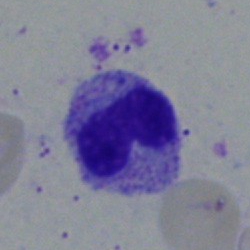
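Band neutrophil: the nucleus is kidney-shaped, I notice, with a notch cutting into its lower edge. Its chromatin stains dark purple and looks dense and condensed. Around it runs a moderate rim of pale lilac-blue cytoplasm, and on a closer look many fine lilac granules are spread all through it.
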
